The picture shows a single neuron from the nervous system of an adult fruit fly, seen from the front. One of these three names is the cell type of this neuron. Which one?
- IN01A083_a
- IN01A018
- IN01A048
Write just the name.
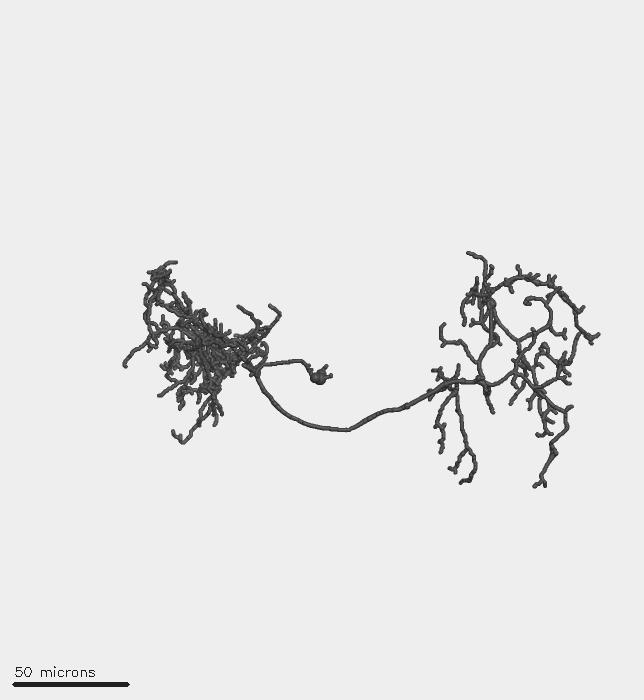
IN01A018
